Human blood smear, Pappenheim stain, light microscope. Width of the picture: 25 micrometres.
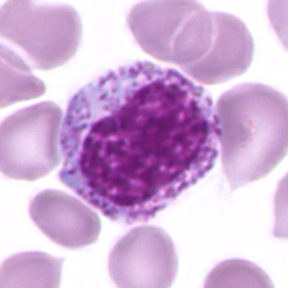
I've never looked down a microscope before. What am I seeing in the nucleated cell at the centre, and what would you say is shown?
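The nucleus lies off-centre, toward the right side of the cell. Its chromatin is dark purple and coarsely clumped. The rim of cytoplasm is broadest on the left, and dark purple granules are scattered through it. This cell is a metamyelocyte.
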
